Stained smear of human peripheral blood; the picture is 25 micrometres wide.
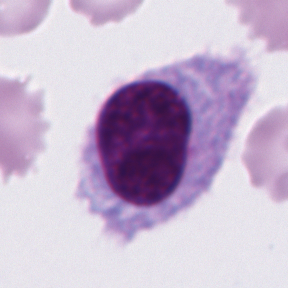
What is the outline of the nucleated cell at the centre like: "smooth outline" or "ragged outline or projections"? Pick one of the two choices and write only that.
Ragged outline or projections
